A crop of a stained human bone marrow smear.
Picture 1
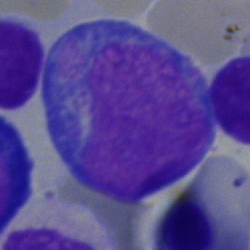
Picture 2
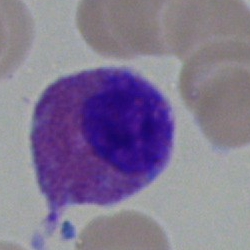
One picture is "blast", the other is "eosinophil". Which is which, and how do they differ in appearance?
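Picture 1: blast. Picture 2: eosinophil. Blast outline smooth and oval. Eosinophil outline rounded but drawn out into a tapering tail at lower left, with small blue-purple fragments just beyond its tip. Cytoplasm blue in the blast, reddish purple in the eosinophil.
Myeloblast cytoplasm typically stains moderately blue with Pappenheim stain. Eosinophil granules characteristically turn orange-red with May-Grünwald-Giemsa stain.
Blast nucleus off-centre toward the right; cytoplasm band wider on the left than on the right. Eosinophil cytoplasm plentiful, a broad zone on the left and lower sides of a nucleus that stains deep blue-purple, clearly darker than the cytoplasm. Blast chromatin purple and finely stippled, not coarsely clumped.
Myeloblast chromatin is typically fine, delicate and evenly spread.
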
